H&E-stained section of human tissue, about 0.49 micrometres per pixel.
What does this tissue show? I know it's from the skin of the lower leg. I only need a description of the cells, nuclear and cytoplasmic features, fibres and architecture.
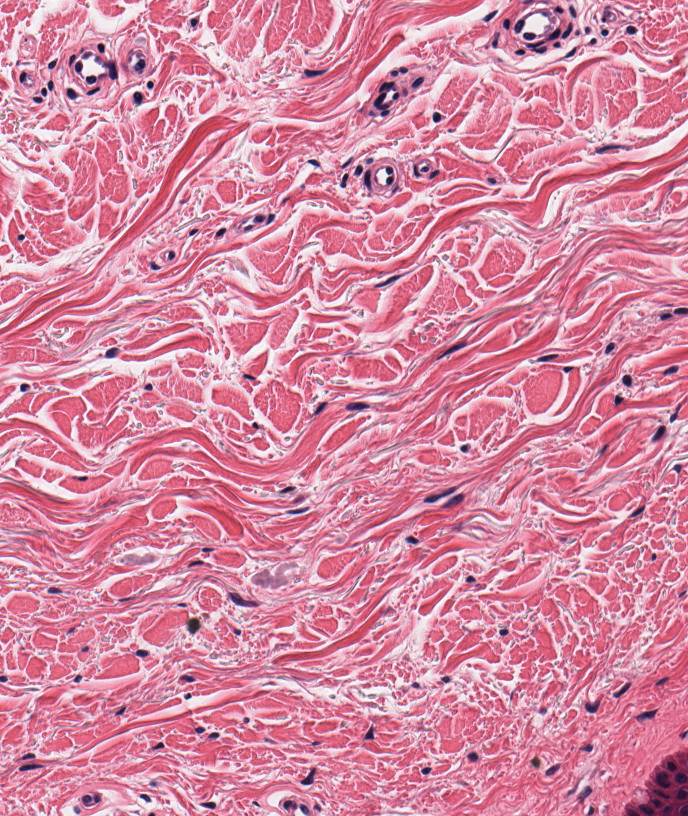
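Collagen bundles: many cut across as rounded pink blocks, others cut lengthwise as wavy strands. Fibroblast nuclei sparse, small, dark, elongated, lying between the bundles. Small vessels with round open lumens, each ringed by a few dark nuclei, mainly near the top of the field. No fat cells seen anywhere.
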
